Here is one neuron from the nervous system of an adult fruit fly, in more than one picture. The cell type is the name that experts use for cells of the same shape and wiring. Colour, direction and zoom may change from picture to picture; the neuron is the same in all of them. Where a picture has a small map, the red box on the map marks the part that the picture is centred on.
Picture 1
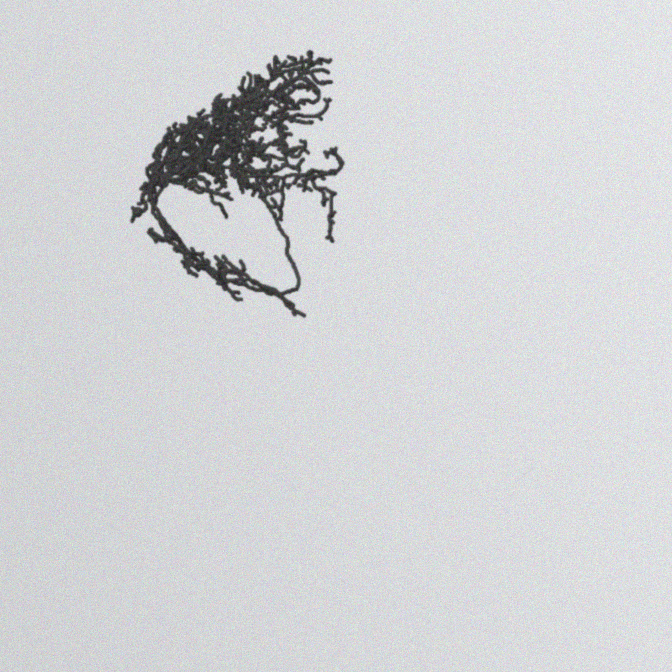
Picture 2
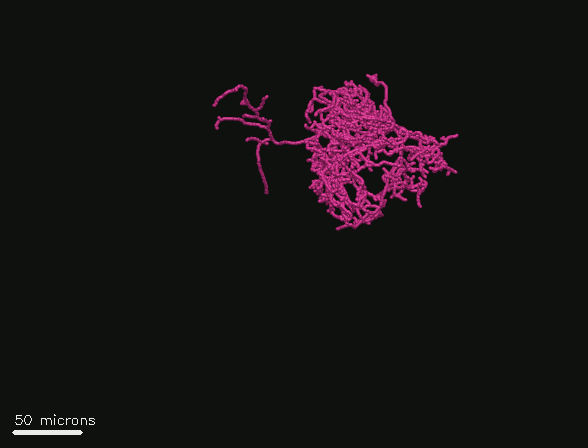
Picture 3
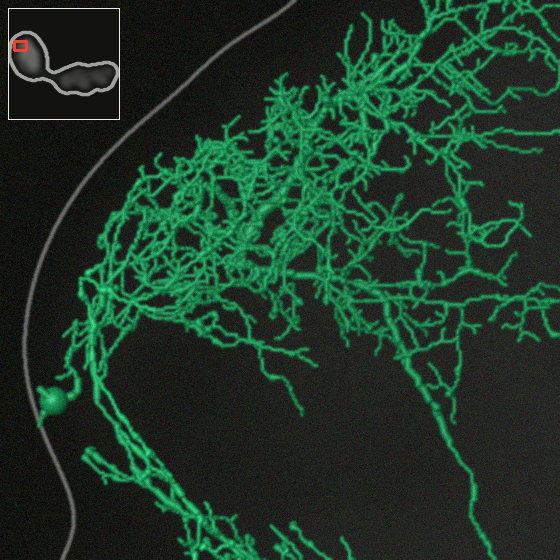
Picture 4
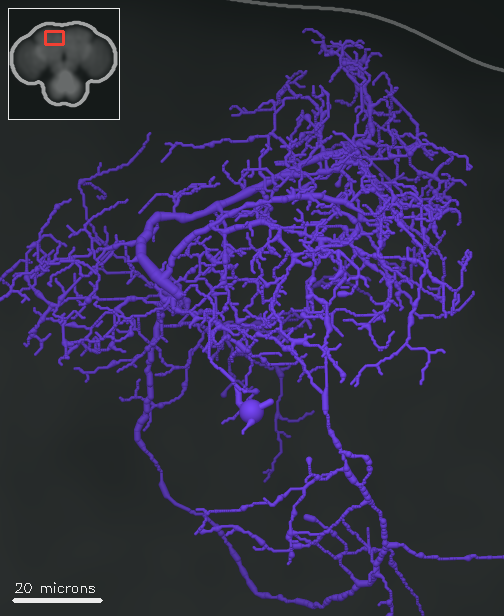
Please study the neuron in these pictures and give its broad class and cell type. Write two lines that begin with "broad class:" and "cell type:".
broad class: central-brain intrinsic neuron
cell type: SMP109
